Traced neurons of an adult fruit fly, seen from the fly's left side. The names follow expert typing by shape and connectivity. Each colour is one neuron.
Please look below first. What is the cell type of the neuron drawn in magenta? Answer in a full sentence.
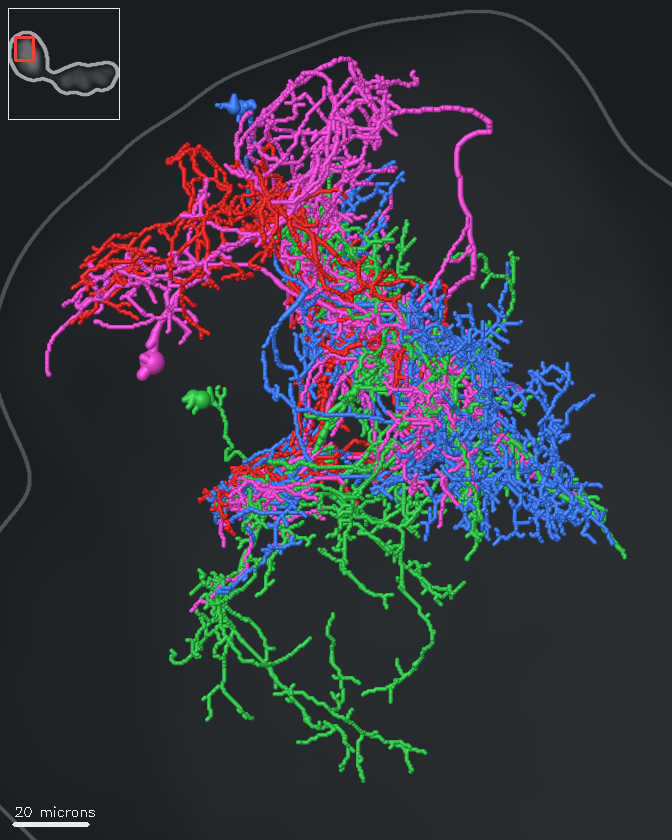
The cell type is SMP026.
